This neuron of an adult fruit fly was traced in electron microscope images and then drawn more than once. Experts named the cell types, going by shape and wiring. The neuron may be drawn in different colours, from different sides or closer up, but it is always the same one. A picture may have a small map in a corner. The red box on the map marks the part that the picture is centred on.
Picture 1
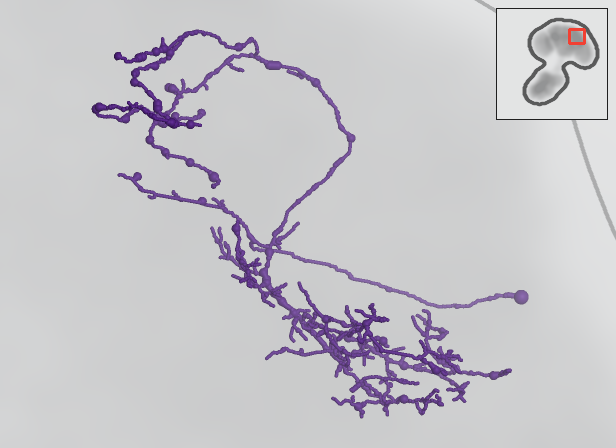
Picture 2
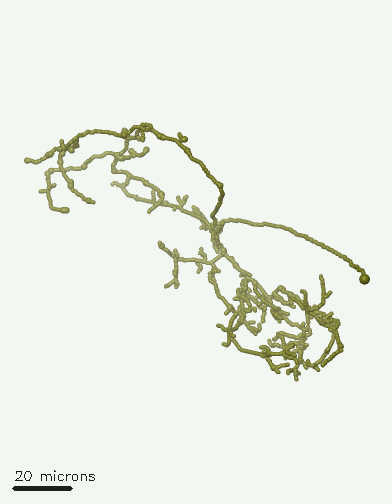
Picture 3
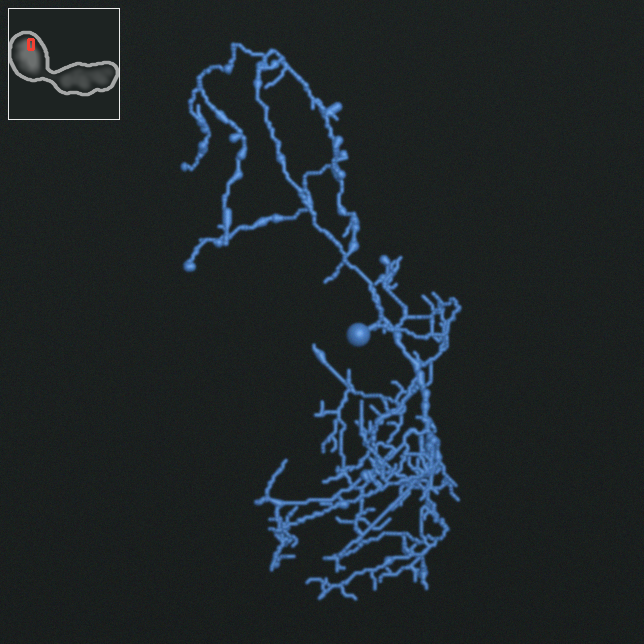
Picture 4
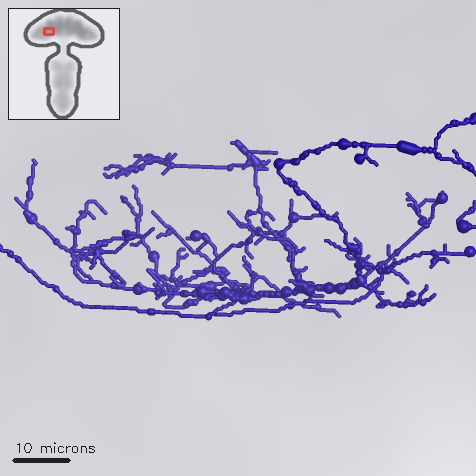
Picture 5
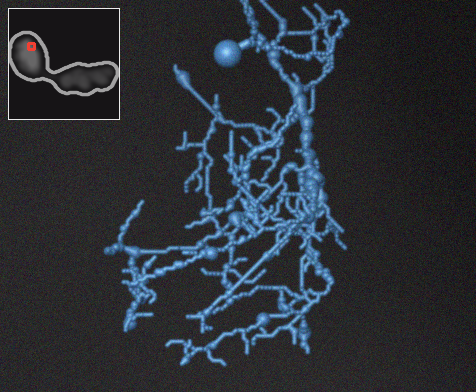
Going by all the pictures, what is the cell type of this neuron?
LHPV6h1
